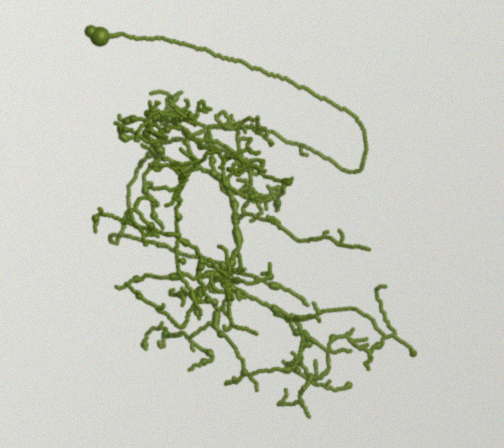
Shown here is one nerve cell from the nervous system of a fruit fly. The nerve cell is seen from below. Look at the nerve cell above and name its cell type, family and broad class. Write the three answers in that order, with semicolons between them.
IN03A067; hemilineage 03A; nerve-cord intrinsic neuron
